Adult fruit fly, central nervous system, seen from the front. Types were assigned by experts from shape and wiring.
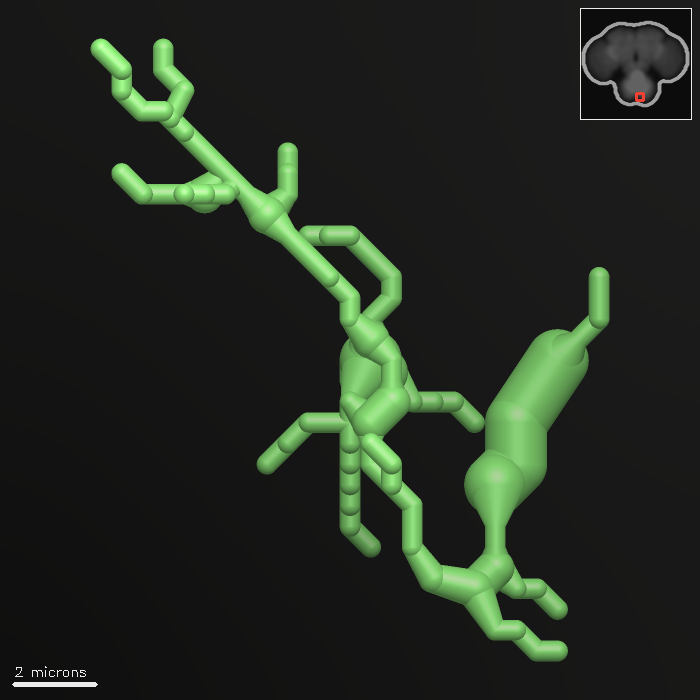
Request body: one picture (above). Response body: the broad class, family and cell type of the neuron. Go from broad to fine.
nerve-cord intrinsic neuron; hemilineage 01B; IN01B075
